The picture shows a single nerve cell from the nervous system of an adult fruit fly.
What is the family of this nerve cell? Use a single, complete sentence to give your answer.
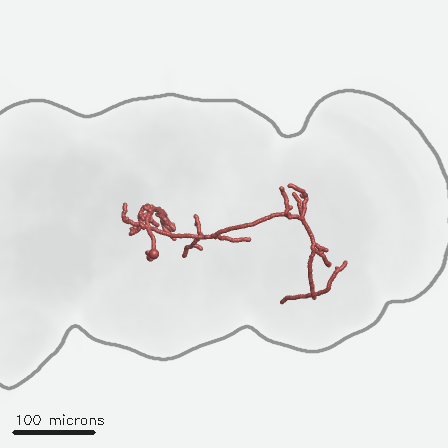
The family grouping of the nerve cell is hemilineage DM6_ventral.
